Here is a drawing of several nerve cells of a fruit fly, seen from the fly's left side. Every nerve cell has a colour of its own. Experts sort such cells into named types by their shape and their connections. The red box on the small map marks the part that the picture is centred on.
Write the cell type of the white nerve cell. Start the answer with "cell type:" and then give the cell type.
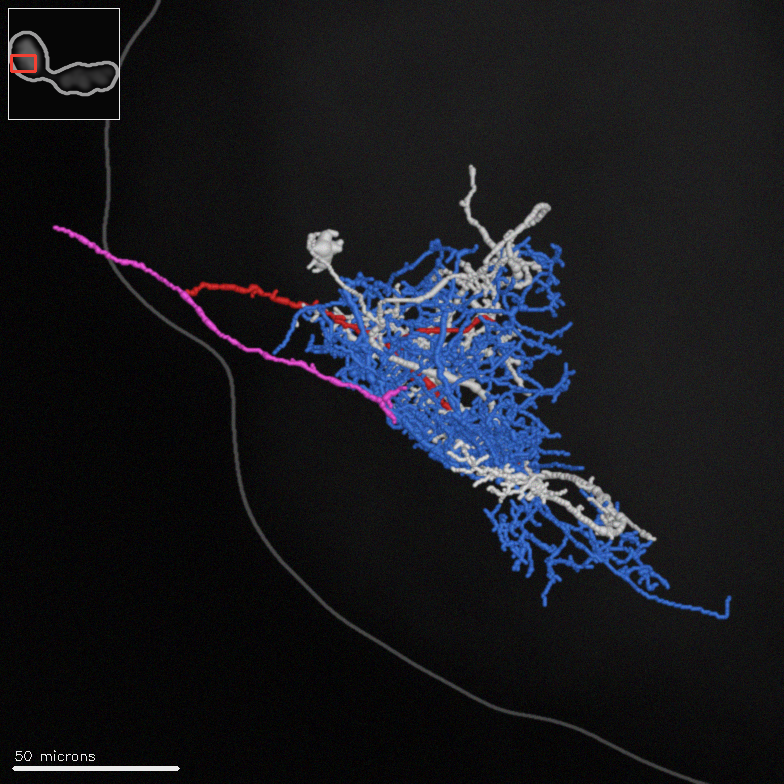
cell type: SAD108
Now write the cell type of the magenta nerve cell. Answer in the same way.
cell type: JO-A1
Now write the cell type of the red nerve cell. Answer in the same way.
cell type: JO-A2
